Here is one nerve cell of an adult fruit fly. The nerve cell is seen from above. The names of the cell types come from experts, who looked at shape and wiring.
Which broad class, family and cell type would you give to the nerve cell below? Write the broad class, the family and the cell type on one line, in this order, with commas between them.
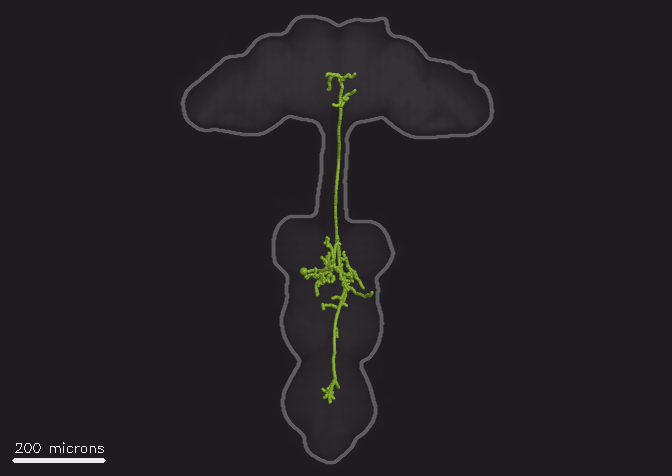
ascending neuron, hemilineage 05B, AN05B069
